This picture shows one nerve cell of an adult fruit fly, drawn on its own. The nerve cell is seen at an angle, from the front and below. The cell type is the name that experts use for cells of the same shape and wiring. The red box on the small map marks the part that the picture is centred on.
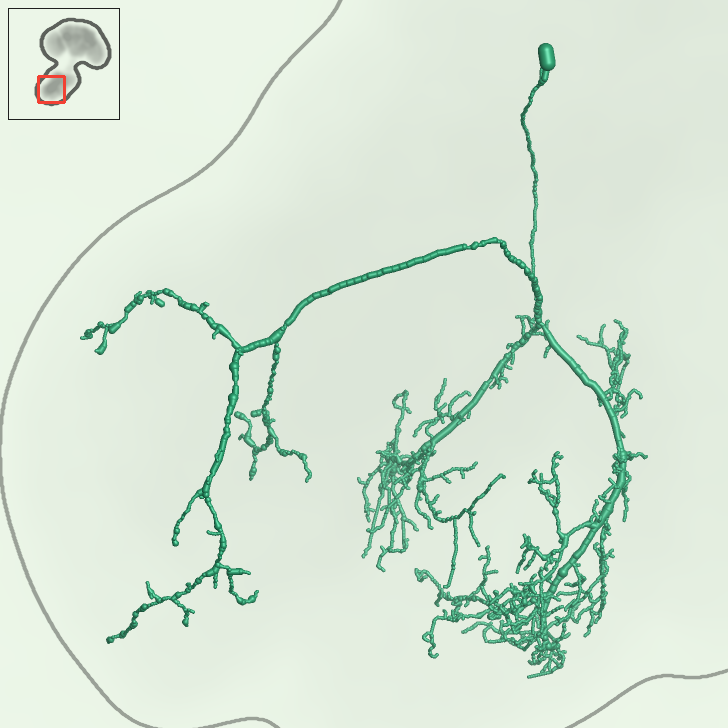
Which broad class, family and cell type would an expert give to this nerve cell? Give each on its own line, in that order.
nerve-cord intrinsic neuron
hemilineage 19B
IN19B035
